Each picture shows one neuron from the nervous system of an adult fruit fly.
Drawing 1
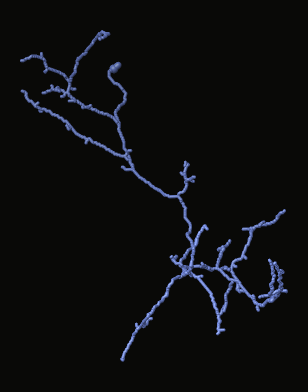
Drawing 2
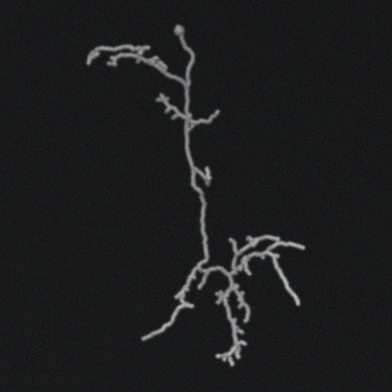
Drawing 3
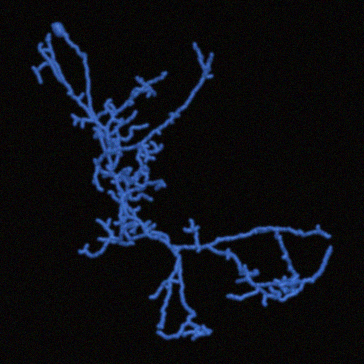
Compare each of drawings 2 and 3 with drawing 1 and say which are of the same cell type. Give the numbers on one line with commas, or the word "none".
none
